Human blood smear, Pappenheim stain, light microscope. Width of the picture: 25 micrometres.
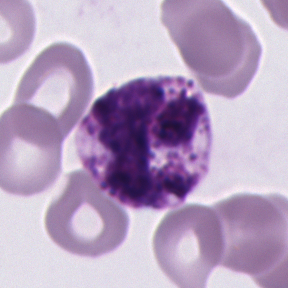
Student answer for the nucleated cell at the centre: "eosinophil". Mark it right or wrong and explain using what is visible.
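The outline's roughly round, and the nucleus is irregular and split into lobes, its chromatin dense and dark purple. Coarse dark purple granules are scattered through the cytoplasm, which is pale lilac between them.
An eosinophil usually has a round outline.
So the outline alone wouldn't rule eosinophil out.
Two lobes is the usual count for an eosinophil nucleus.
This nucleus is irregularly lobed instead, which counts against eosinophil. So eosinophil doesn't fit; this is a basophil.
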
